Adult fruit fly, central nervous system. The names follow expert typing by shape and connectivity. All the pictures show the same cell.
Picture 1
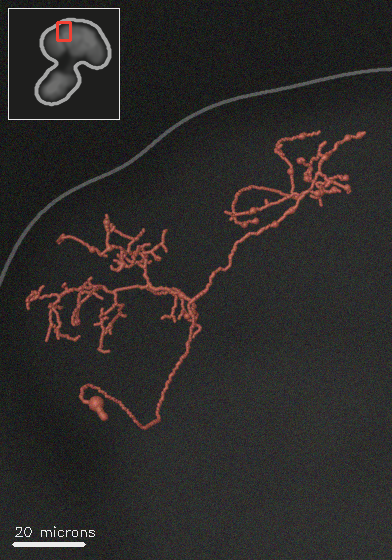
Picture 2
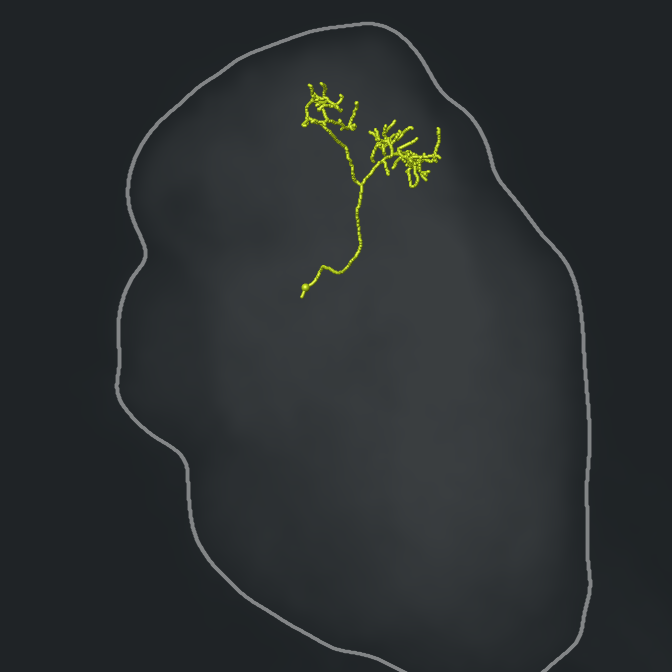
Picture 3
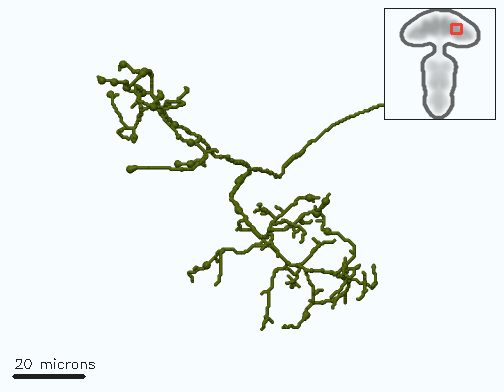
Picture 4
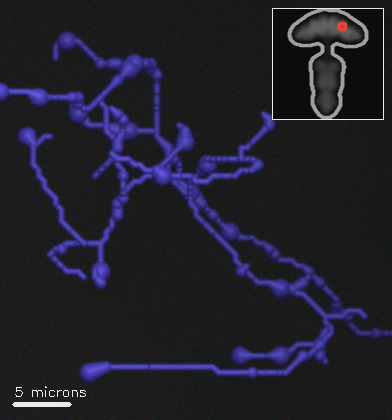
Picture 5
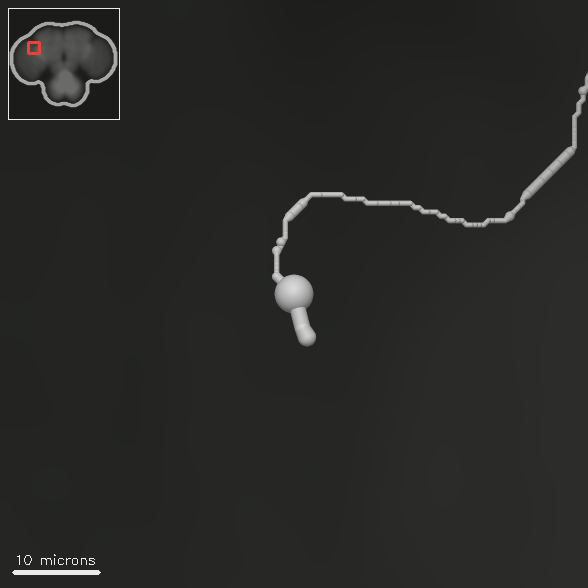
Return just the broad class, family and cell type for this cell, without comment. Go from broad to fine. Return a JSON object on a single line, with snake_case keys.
{"broad_class": "central-brain intrinsic neuron", "family": "hemilineage SLPav3", "cell_type": "CB2448"}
